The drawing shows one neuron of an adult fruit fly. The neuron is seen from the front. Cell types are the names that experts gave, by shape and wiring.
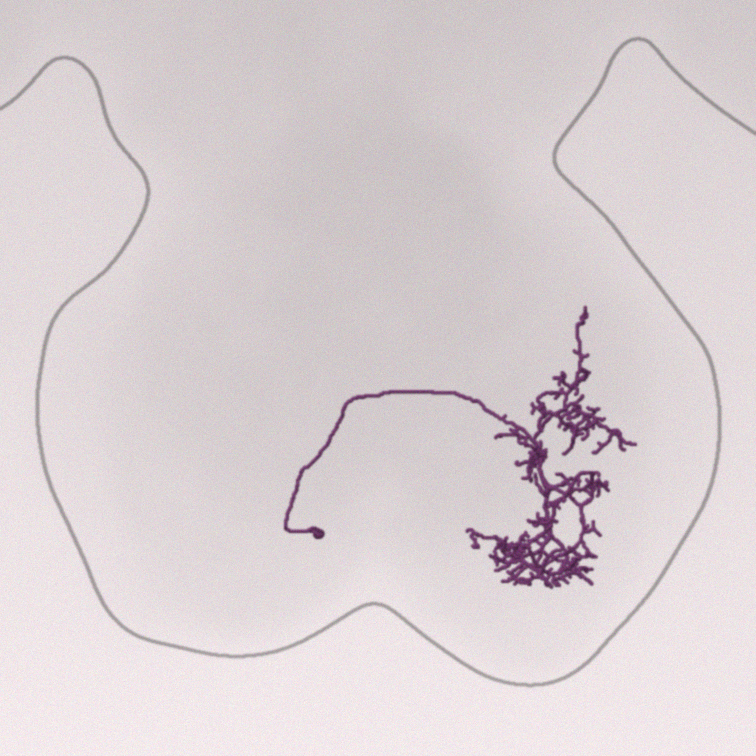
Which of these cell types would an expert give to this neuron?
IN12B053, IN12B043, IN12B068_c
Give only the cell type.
IN12B043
